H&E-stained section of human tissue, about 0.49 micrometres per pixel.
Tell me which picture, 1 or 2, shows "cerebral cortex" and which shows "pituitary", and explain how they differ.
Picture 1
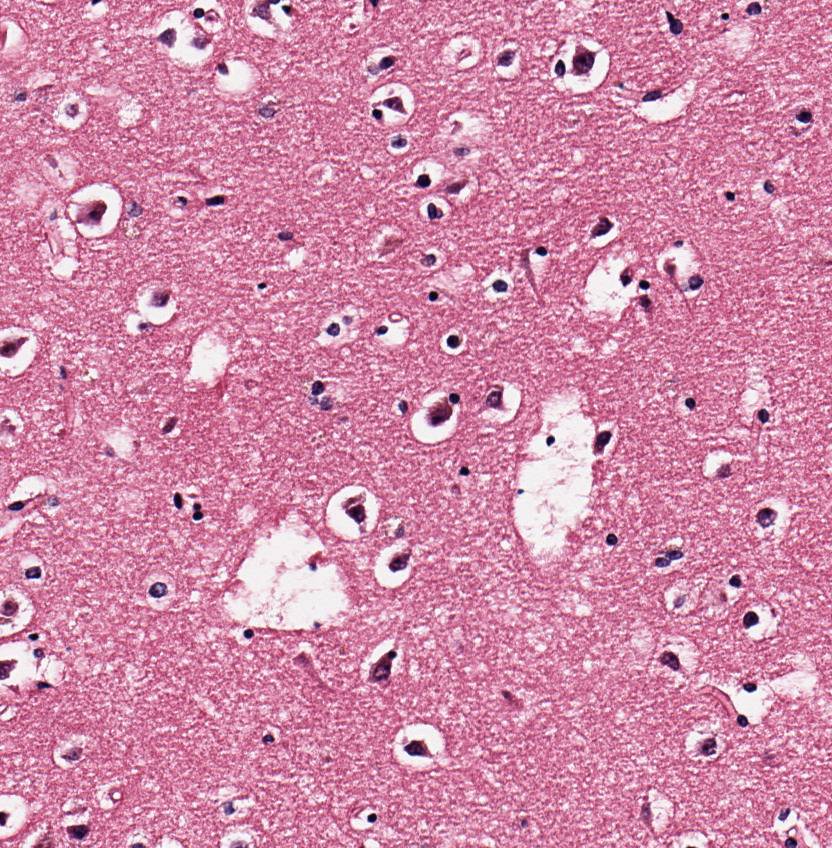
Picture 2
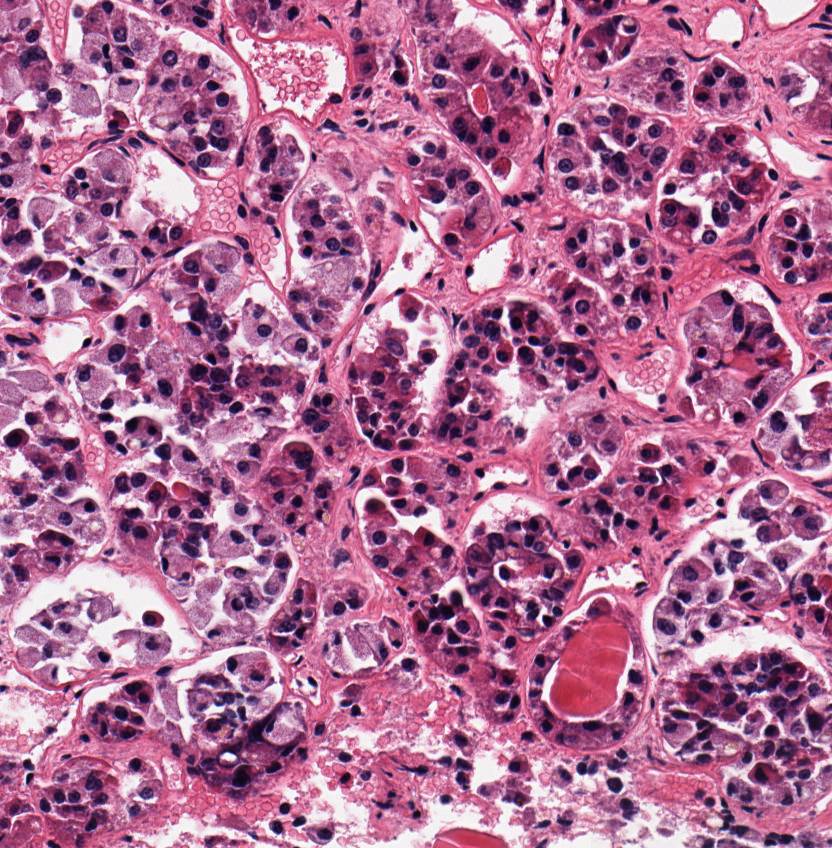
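Of the two, cerebral cortex is in picture 1 and pituitary in picture 2. Picture 1 has cells scattered singly through a continuous pink fibrillary background, with no epithelium or glands anywhere in the field. This neuropil is finely granular and speckled with tiny pale vacuoles. Most neuronal cell bodies sit within clear, empty halos that separate them from it, and small round dark nuclei with scant visible cytoplasm are scattered throughout, some beside neurons.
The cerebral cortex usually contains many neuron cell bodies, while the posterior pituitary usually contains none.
Picture 2 instead has cells grouped into rounded nests across the whole field, with abundant granular pink-purple cytoplasm. Thin fibrovascular septa containing thin, elongated nuclei separate the nests, and a vessel packed with red blood cells lies at lower centre-right.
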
